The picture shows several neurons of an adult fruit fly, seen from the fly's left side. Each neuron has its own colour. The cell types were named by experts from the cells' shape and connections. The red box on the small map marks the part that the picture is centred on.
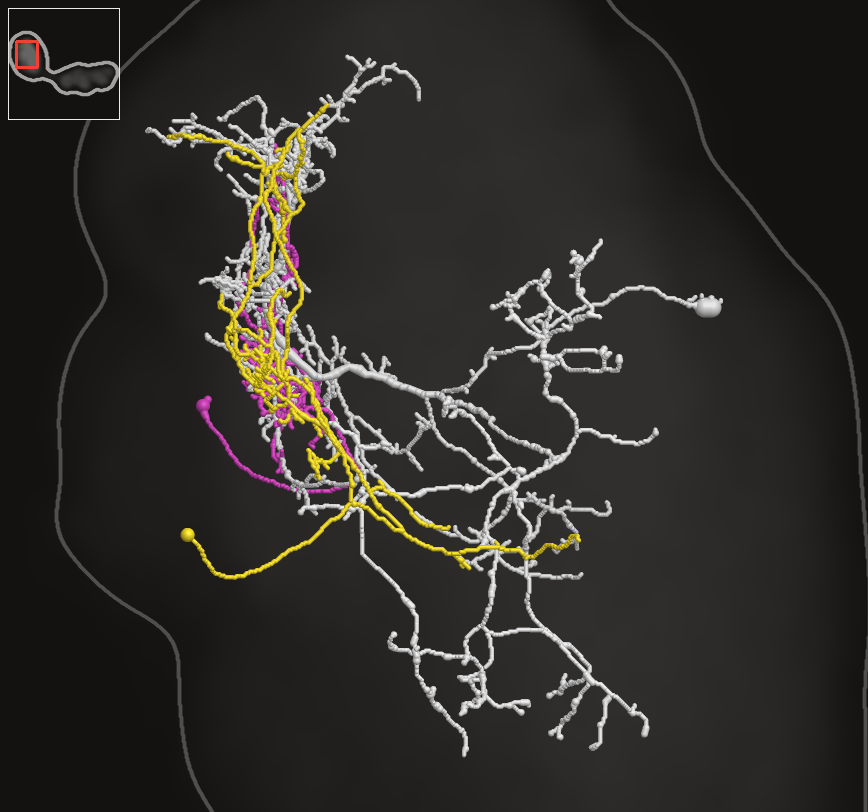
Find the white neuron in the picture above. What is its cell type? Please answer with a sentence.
The cell type is LAL182.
